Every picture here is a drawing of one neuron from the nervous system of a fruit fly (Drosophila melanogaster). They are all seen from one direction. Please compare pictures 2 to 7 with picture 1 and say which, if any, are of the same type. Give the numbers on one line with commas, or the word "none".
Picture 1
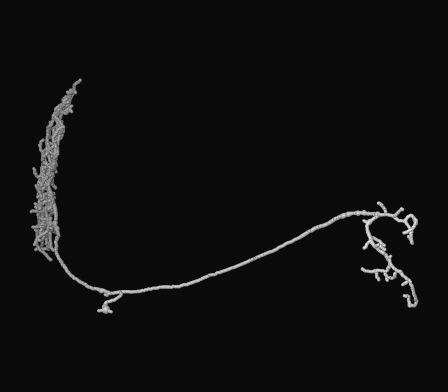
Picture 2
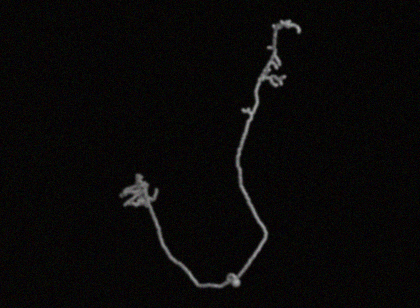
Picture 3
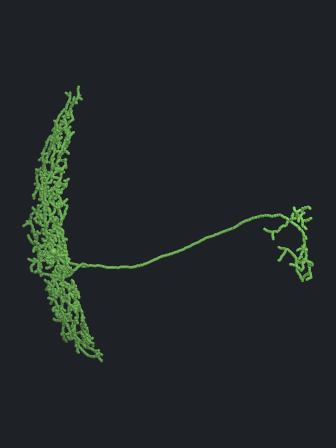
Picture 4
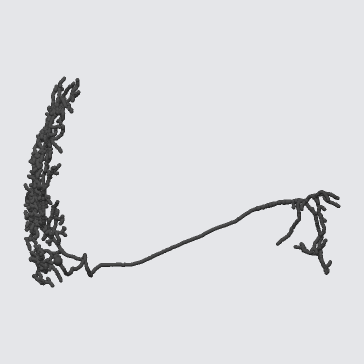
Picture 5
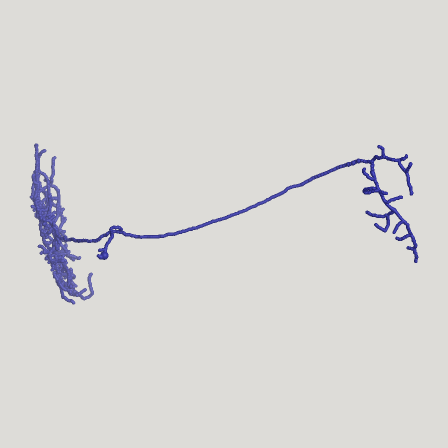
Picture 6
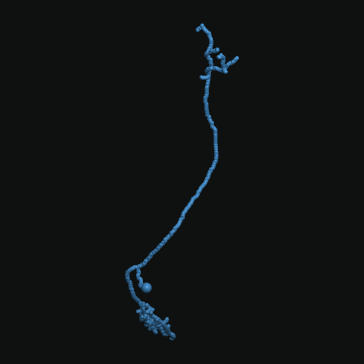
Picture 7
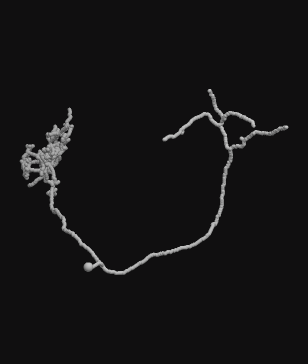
3, 4, 5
